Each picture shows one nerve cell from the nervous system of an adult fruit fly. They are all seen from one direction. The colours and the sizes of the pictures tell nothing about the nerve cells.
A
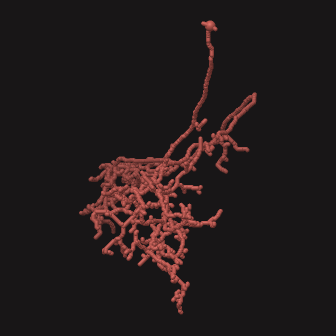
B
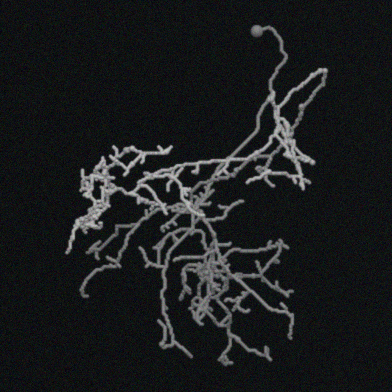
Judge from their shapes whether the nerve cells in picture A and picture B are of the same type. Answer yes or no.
yes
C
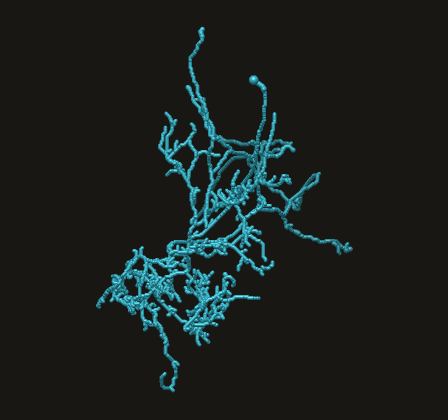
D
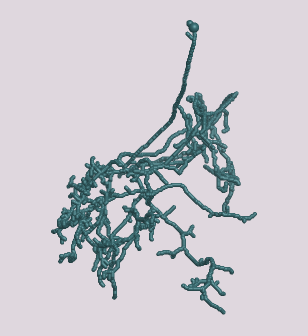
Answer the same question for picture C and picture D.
no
